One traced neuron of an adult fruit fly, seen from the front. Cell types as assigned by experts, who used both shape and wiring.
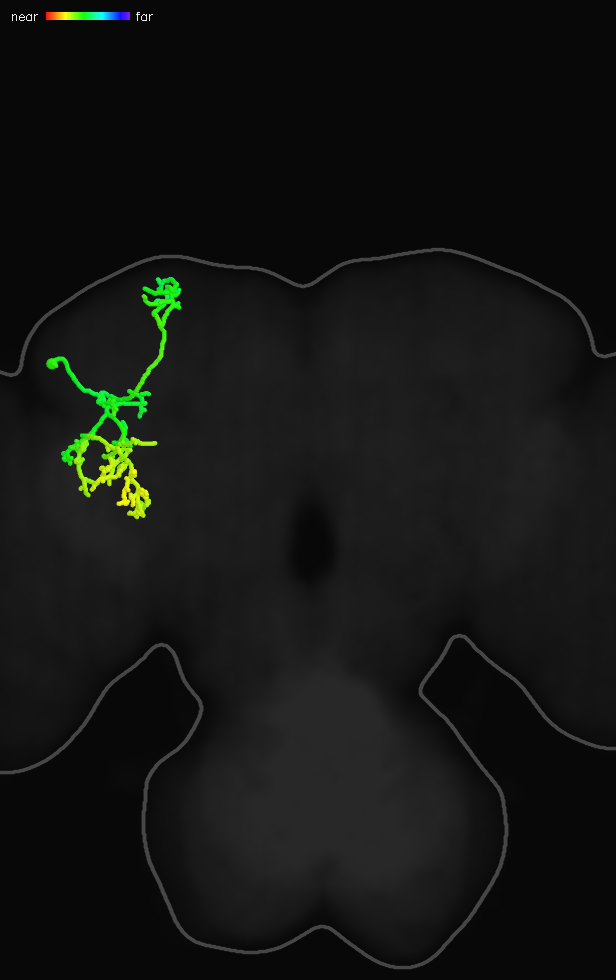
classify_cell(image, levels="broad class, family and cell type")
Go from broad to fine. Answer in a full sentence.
A central-brain intrinsic neuron of hemilineage SLPal2, type AVLP026.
